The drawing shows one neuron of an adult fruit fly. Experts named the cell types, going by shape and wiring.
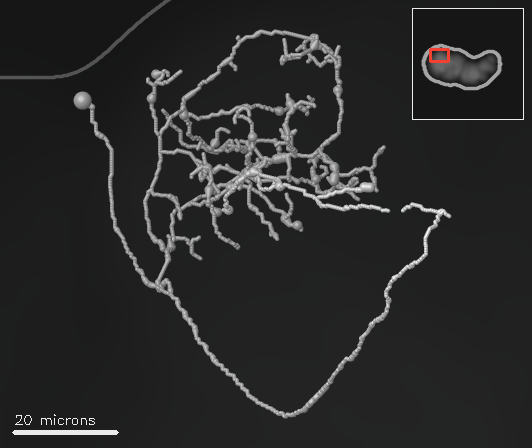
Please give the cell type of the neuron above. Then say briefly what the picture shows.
It is of cell type LHAD1c3. It is a central-brain intrinsic neuron. The cell body is at the upper left of the picture. From top to bottom in the picture it spans about 75 microns. The picture shows dozens of branch ends.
